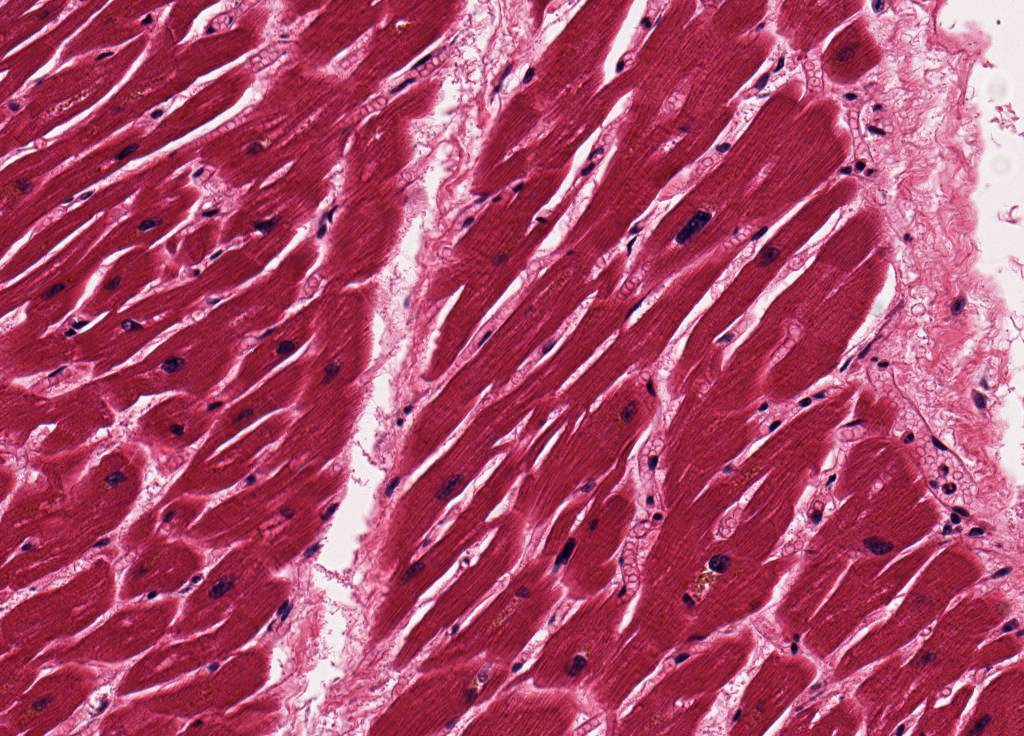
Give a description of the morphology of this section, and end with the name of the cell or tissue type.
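Fibre pattern comes first: the muscle fibres branch and join their neighbours. Staining is next, the cytoplasm deep red with faint lengthwise striations. Between two groups of fibres, a band of pale, loose, wavy pink connective tissue crosses the middle diagonally, and loose pale connective tissue also borders the muscle along the right edge. This section is from the left ventricle of the heart.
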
